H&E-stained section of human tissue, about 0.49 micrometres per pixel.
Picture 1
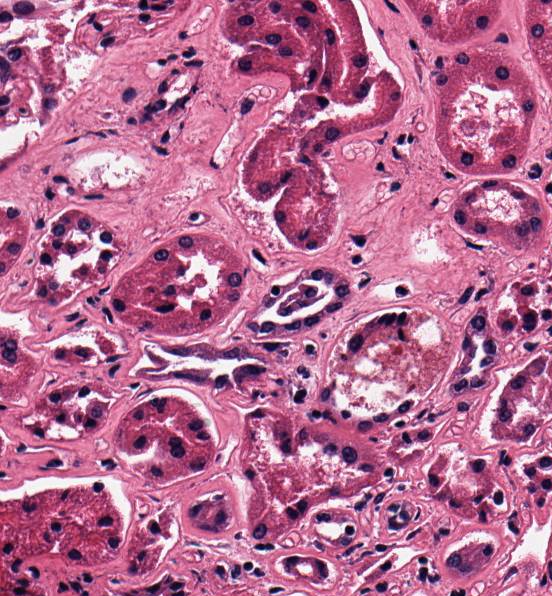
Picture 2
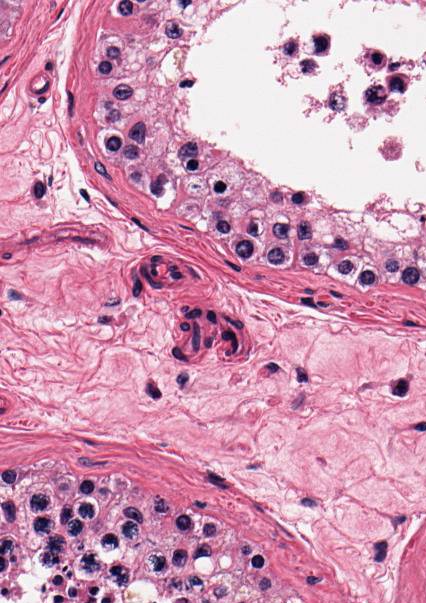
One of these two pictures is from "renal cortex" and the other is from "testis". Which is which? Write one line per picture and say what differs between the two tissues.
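Picture 1 is from the renal cortex. The tubules are lined by a single layer of cuboidal cells with abundant granular eosinophilic cytoplasm.
Picture 2 is from the testis. The upper tubule is lined by an epithelium several cells deep, made of rounded cells with round, dark nuclei.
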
